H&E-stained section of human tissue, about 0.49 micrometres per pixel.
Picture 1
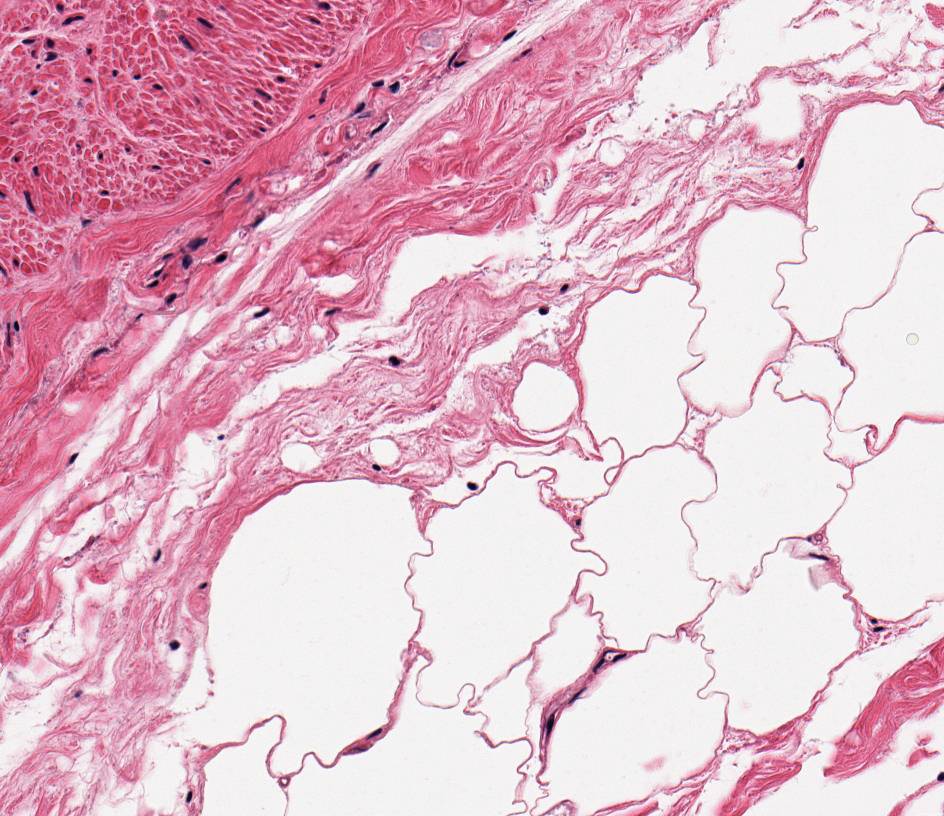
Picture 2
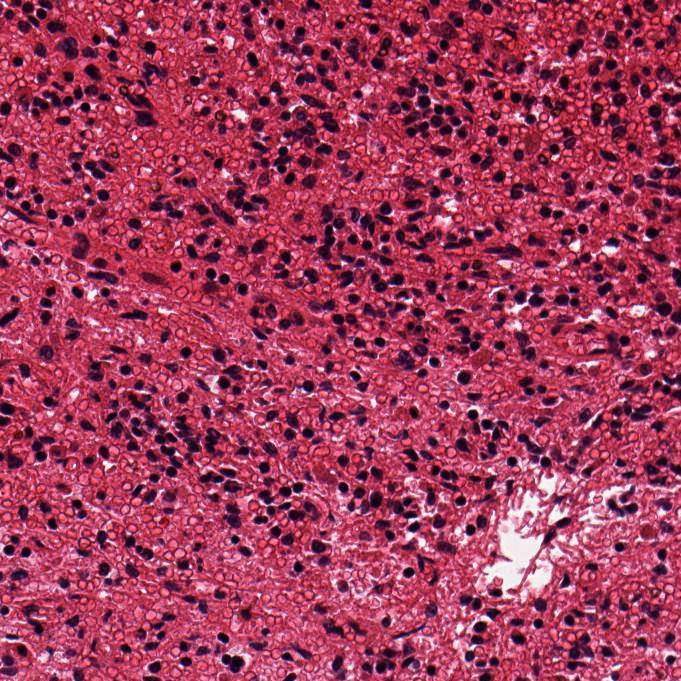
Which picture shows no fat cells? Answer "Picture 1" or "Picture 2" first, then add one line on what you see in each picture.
Picture 2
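What picture 1 shows: Fat fills the lower right half of the field, with muscle confined to the upper left corner.
What picture 2 shows: No fat cells are seen anywhere in the field.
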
